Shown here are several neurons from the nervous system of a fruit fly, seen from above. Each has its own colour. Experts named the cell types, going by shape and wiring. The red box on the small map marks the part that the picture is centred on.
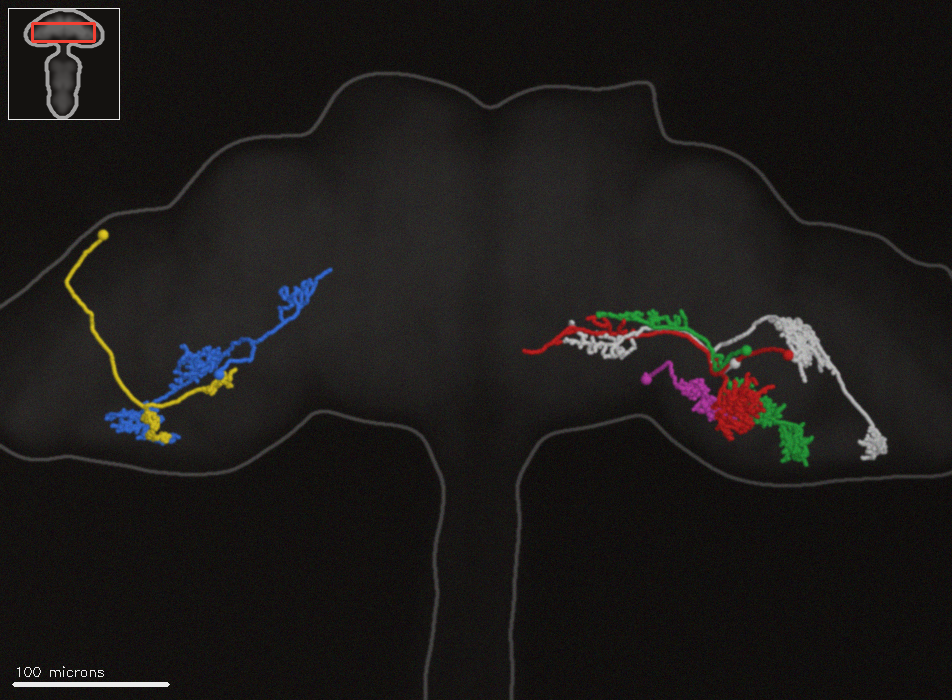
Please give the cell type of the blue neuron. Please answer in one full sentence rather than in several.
Belonging to the cell type LPLC2 is this neuron.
